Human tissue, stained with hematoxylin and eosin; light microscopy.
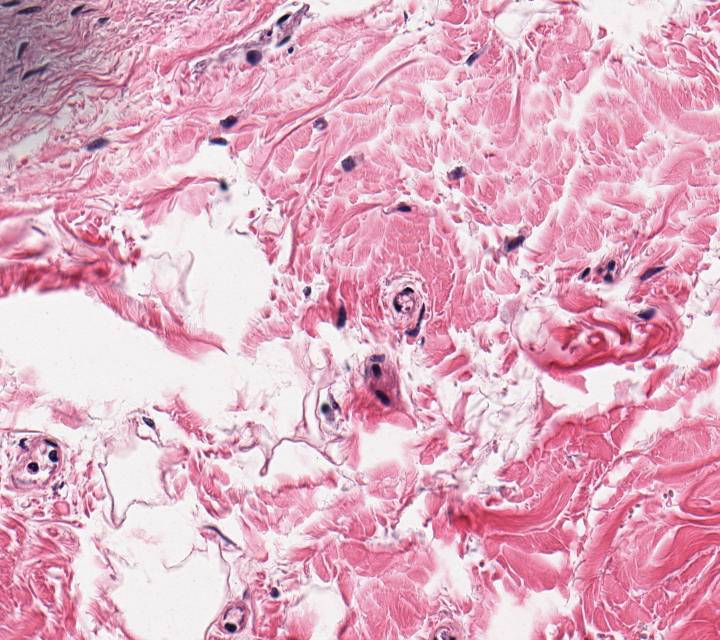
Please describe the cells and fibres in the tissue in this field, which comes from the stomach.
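Thick, deeply eosinophilic collagen bundles occupy most of the field, running in many different directions. Between them, nuclei are sparse and widely scattered; most are small, dark and spindle-shaped or ovoid, as in fibroblasts. No adipocytes are present in the field.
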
